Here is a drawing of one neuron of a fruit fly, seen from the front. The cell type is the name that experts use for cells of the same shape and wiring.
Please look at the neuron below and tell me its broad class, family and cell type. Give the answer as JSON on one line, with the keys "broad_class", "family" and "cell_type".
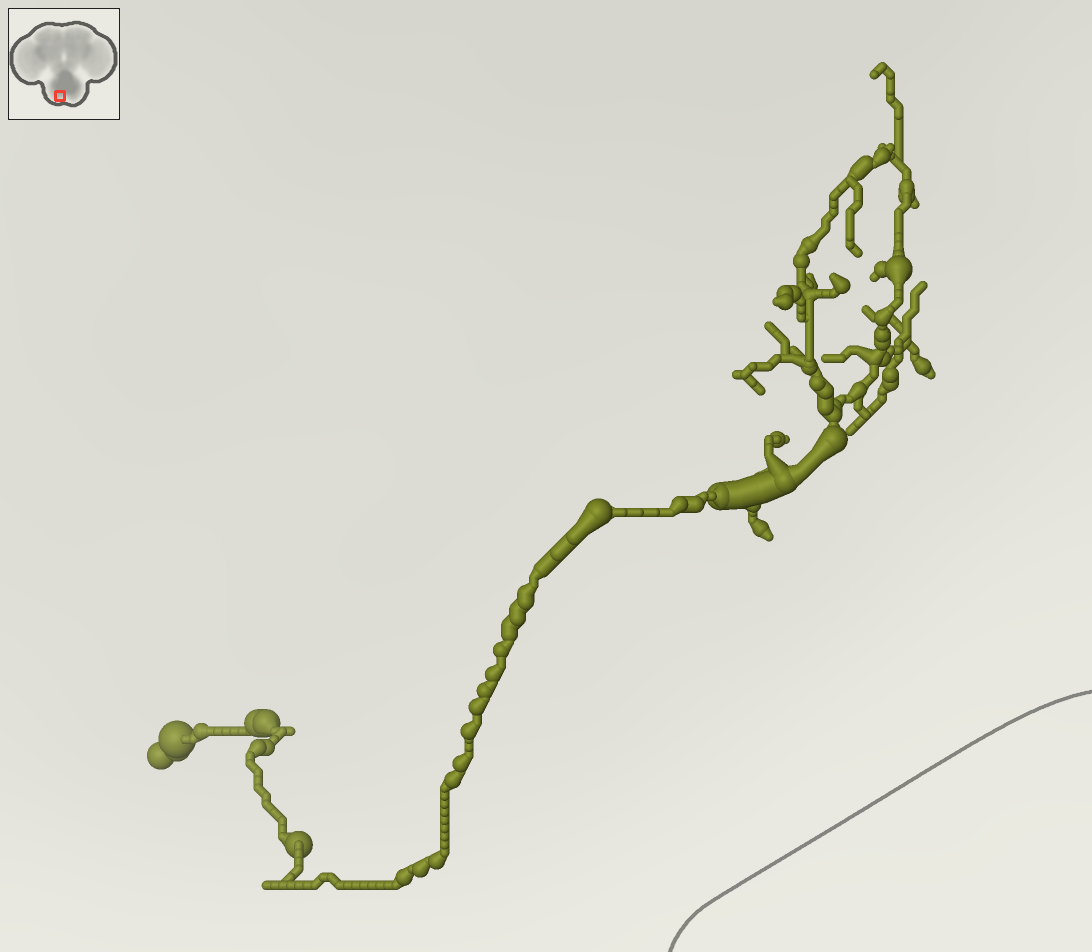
{"broad_class": "sensory neuron entering the nerve cord", "family": "class gustatory", "cell_type": "LgLG1b"}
